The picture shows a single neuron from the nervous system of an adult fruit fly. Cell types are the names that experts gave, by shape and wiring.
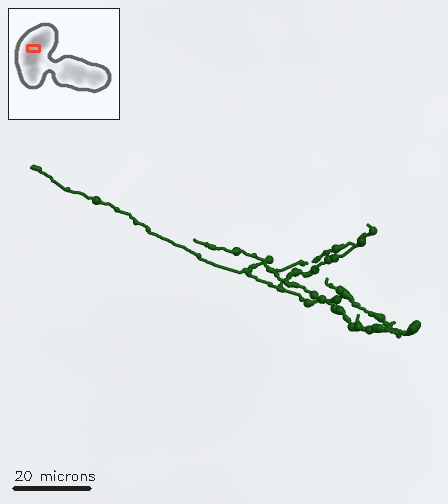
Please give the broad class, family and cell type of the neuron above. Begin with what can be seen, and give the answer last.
It is in the brain and does not reach the nerve cord. By the scale bar it is about 100 microns wide in this view. It has a dozen or fewer branch ends. It is a sensory neuron entering the brain. The name of its family is class mechanosensory. It is of cell type JO-EV1.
